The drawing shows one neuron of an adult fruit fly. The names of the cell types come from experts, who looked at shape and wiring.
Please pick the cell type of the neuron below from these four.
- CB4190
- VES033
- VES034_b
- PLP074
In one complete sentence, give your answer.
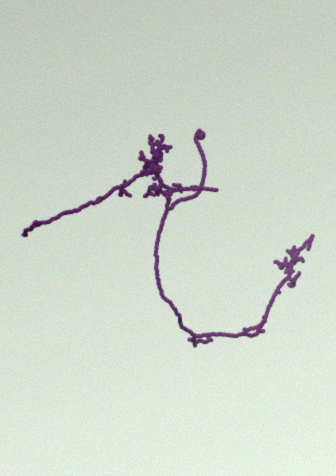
A cell of type CB4190 is what this neuron is.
